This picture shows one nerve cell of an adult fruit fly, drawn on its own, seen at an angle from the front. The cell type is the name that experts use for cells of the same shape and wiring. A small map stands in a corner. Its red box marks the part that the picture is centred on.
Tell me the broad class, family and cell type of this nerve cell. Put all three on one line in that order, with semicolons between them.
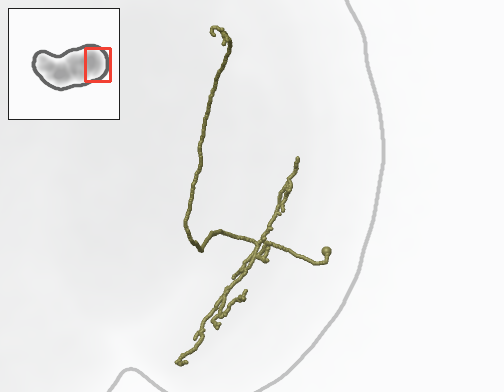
visual projection neuron; MeTu; MeTu4d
